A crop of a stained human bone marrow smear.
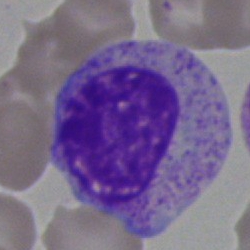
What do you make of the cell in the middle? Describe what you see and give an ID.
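I can't make out a distinct nucleolus in the nucleus. There's a moderate rim of pale grey-blue cytoplasm, widest on the right side, with fine purple granules scattered through it and no vacuoles. So, a myelocyte.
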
